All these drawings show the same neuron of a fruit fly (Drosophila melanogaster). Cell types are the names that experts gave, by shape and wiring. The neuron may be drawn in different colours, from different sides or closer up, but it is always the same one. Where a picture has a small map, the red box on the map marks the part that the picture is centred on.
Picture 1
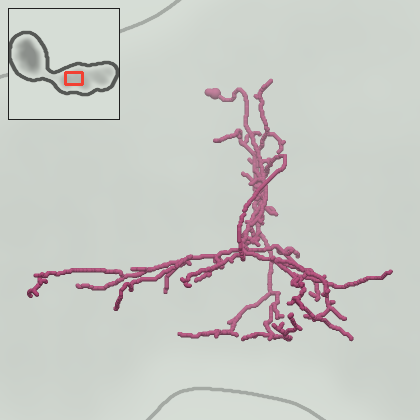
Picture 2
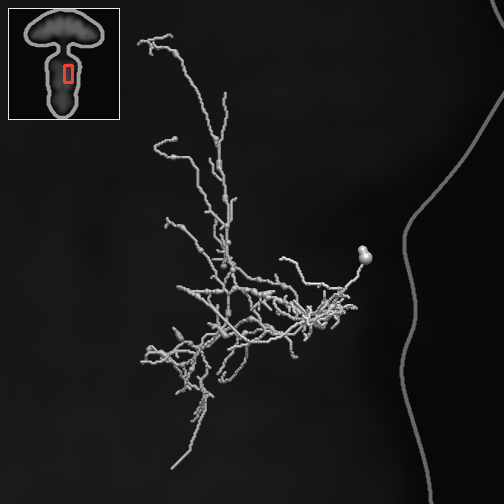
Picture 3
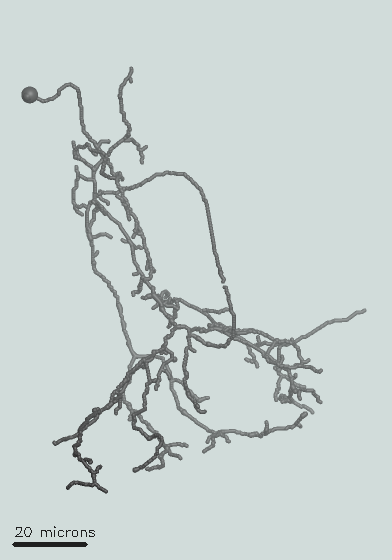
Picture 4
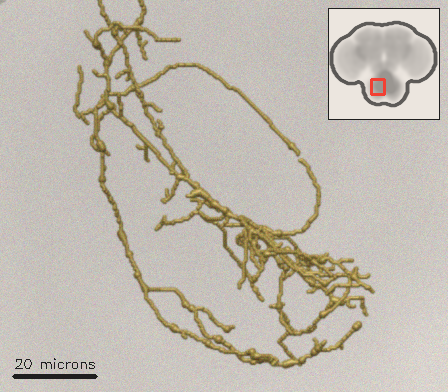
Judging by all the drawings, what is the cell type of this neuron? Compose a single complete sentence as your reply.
The cell type that this neuron has is IN17A118.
